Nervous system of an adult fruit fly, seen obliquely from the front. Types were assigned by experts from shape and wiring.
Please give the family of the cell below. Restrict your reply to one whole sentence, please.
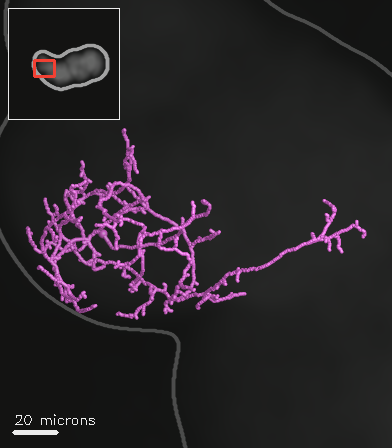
One member of family hemilineage 04B is this neuron.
